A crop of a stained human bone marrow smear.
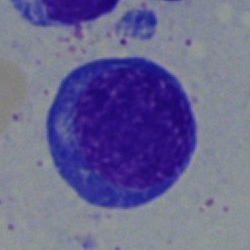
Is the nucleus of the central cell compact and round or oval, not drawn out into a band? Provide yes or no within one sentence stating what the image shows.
Yes, compact and round or oval, the nucleus is not drawn out into a band.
